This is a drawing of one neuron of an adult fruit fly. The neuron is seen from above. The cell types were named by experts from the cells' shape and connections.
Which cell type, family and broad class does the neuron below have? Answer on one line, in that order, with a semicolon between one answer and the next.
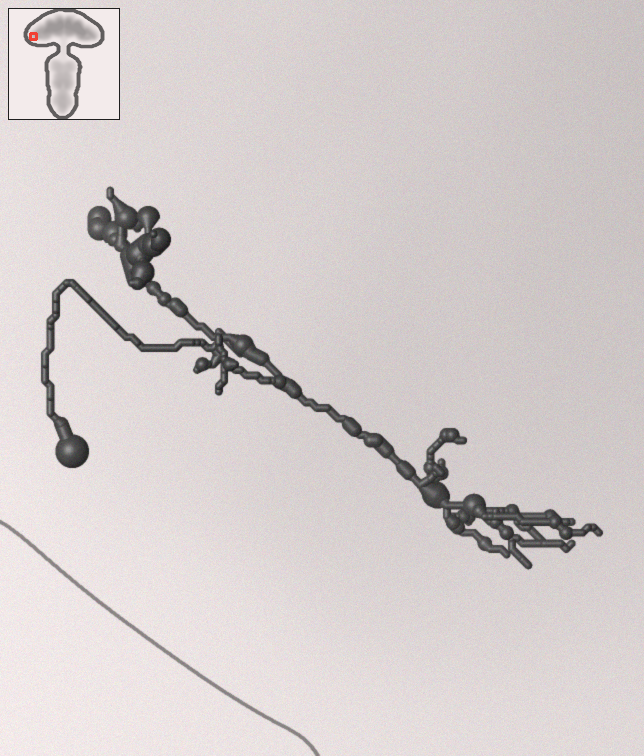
Mi13; Mi; optic-lobe intrinsic neuron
